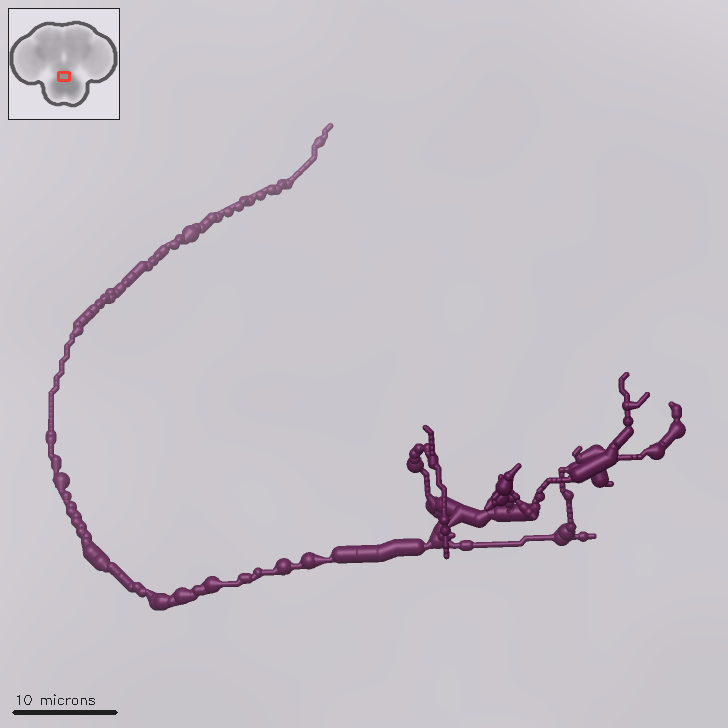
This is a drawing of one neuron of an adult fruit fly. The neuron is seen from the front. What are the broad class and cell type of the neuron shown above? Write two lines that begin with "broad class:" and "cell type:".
broad class: sensory neuron entering the nerve cord
cell type: SNxx04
